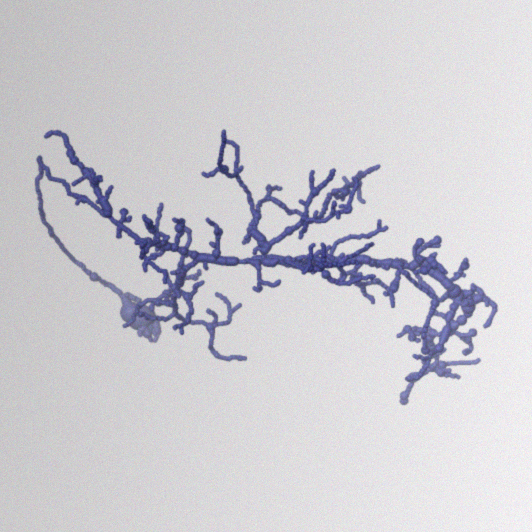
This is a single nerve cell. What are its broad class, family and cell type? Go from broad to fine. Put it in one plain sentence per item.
A nerve-cord intrinsic neuron of hemilineage 12B, type IN12B040.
